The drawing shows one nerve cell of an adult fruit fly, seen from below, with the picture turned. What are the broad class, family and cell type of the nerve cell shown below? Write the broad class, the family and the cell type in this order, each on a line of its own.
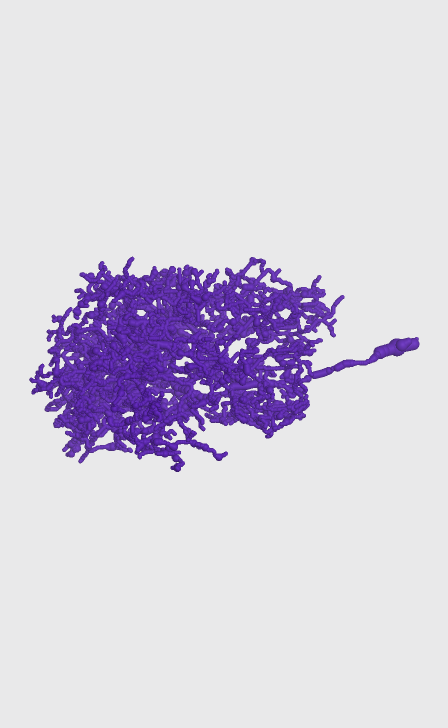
central-brain intrinsic neuron
hemilineage ALl1_dorsal
lLN2X05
